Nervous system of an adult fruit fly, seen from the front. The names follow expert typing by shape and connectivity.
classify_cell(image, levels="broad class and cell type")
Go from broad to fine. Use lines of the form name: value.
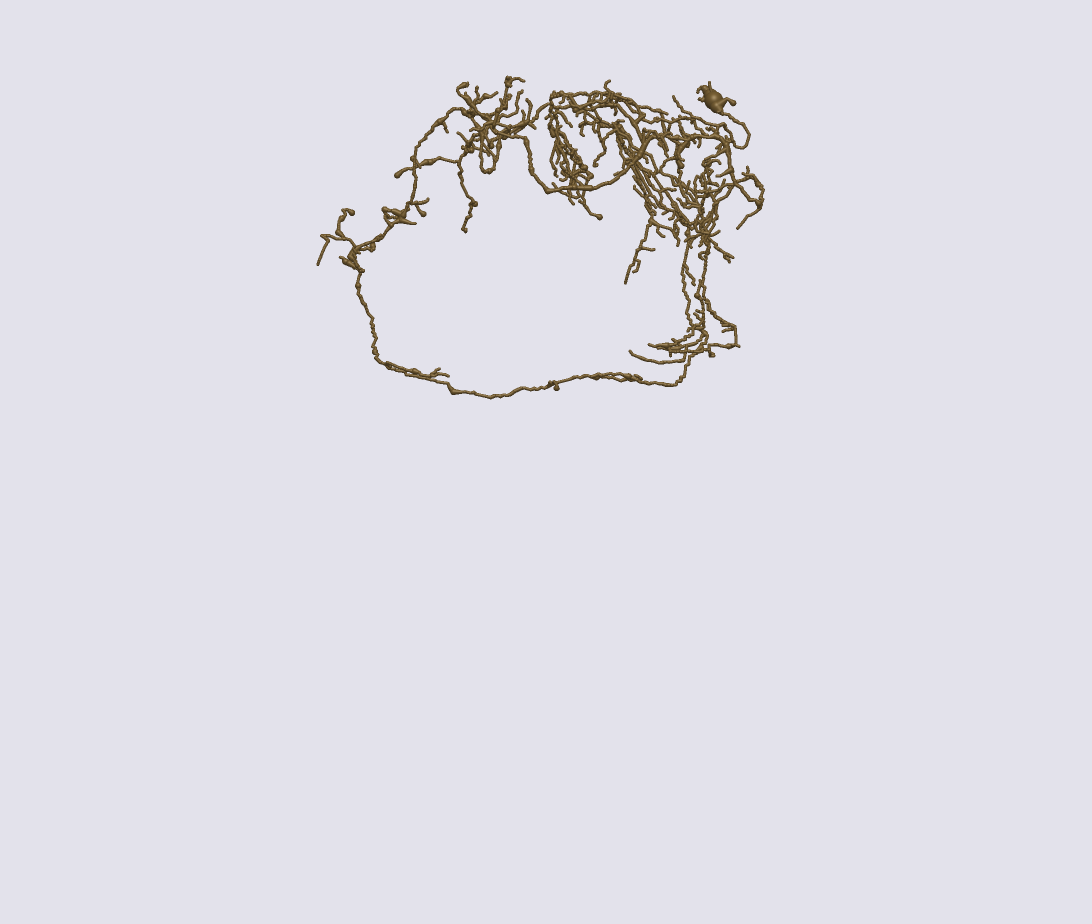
broad class: nerve-cord intrinsic neuron
cell type: INXXX350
